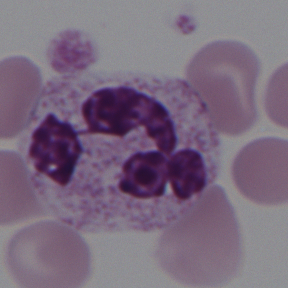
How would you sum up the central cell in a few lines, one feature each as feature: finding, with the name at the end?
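Outline: roughly round and smooth
Chromatin: dark purple, coarsely clumped
Cytoplasm: abundant, pale pinkish-lilac
Granules: fine, lilac-pink, filling the cytoplasm
Name: segmented neutrophil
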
